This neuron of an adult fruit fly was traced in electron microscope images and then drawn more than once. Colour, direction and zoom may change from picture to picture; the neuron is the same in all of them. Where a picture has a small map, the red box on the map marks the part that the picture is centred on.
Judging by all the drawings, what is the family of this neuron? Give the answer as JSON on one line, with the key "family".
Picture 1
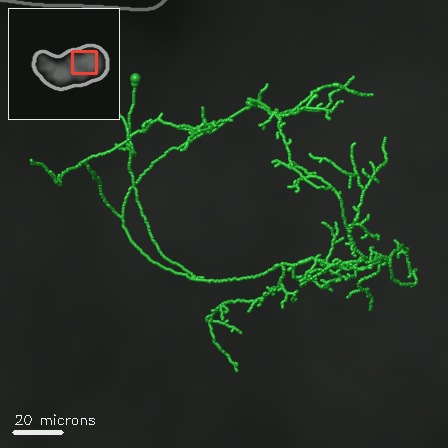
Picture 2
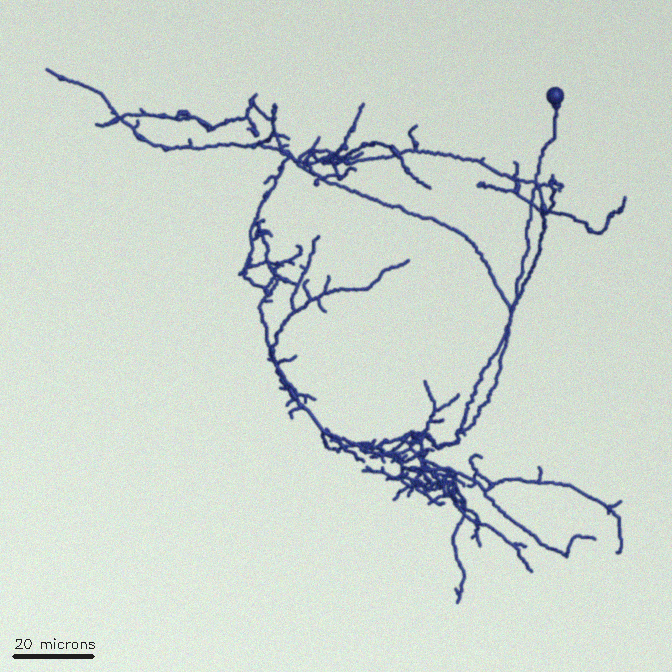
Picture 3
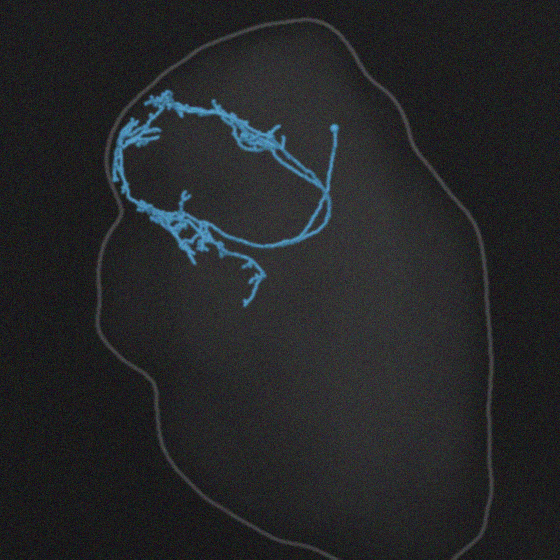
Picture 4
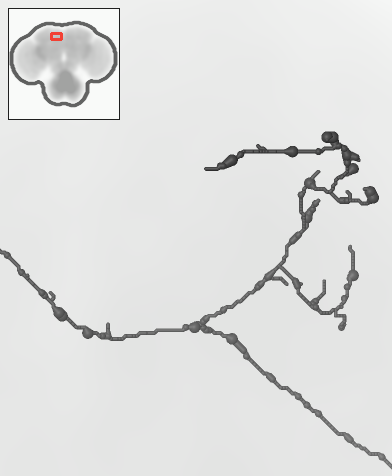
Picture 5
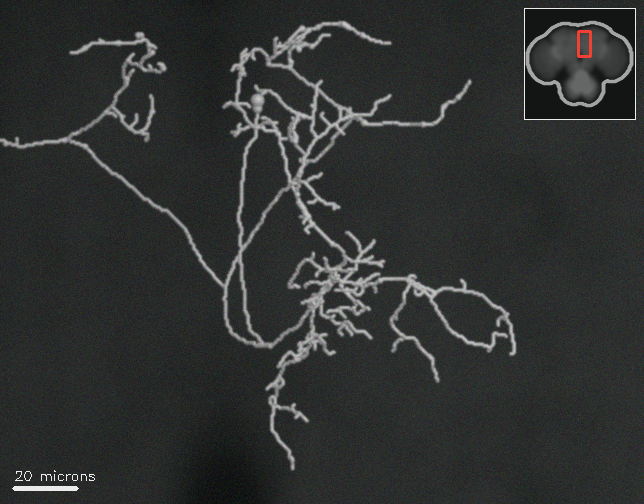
{"family": "hemilineage DM1_antero_dorsal"}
